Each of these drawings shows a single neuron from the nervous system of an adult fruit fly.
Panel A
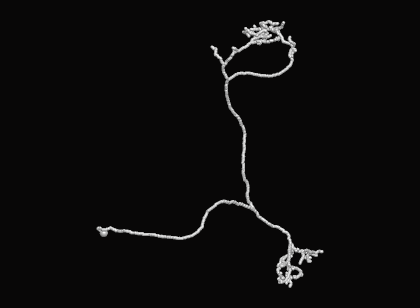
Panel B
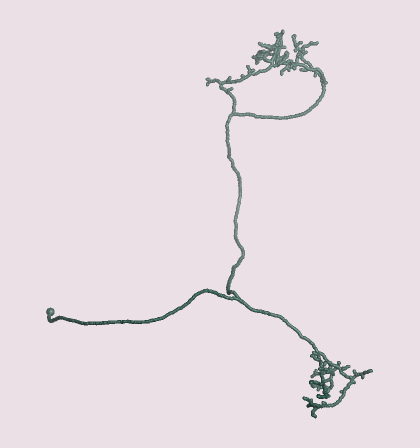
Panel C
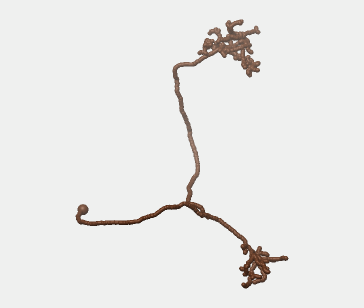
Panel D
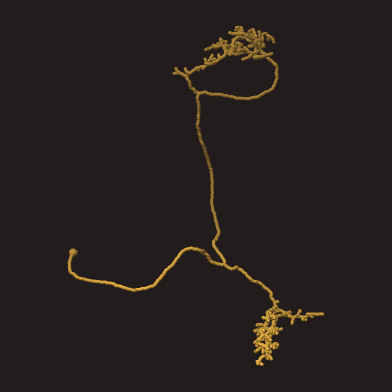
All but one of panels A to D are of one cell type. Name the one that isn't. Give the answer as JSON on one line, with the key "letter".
{"letter": "C"}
